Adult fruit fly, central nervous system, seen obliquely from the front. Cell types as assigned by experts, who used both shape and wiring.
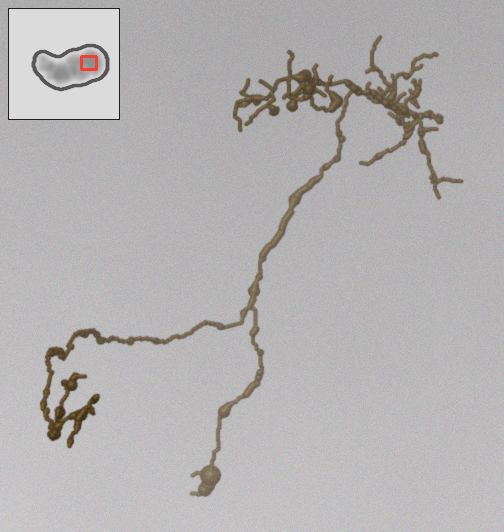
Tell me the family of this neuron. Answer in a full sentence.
The family is LLPC.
